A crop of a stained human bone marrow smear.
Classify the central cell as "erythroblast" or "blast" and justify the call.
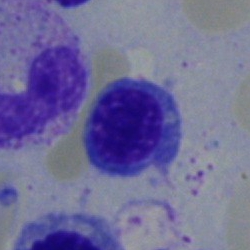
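This is an erythroblast: its chromatin is dark purple and dense, with small lighter patches.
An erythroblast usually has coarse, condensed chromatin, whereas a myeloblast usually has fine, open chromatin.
The deep blue cytoplasm has no granules and forms a wider rim on the right than on the left. A paler area lies just right of the nucleus.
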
